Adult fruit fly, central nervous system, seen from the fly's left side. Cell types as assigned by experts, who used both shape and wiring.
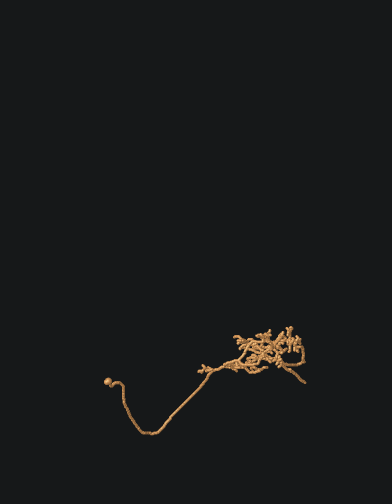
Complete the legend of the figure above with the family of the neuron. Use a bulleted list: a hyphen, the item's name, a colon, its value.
- family: hemilineage MD3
